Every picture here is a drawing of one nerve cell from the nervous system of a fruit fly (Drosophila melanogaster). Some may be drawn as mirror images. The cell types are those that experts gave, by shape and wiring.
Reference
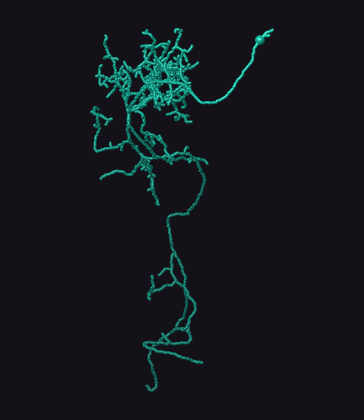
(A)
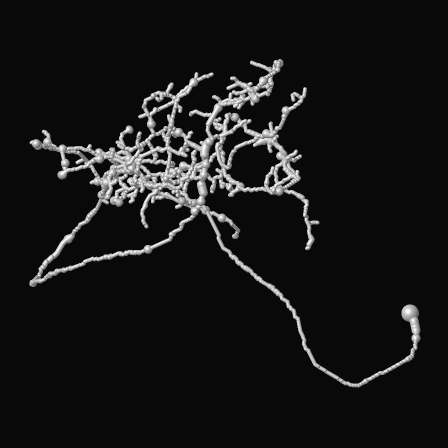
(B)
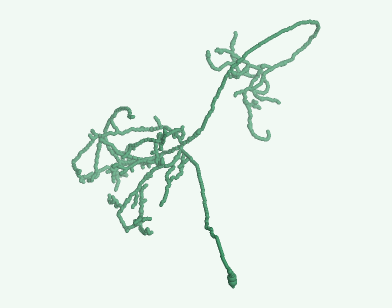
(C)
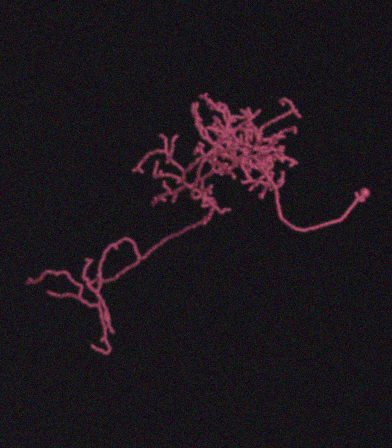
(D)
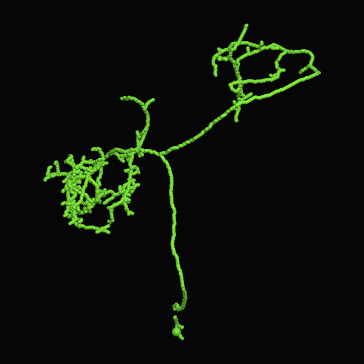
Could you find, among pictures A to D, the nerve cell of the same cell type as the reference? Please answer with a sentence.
Picture C is of the same cell type.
